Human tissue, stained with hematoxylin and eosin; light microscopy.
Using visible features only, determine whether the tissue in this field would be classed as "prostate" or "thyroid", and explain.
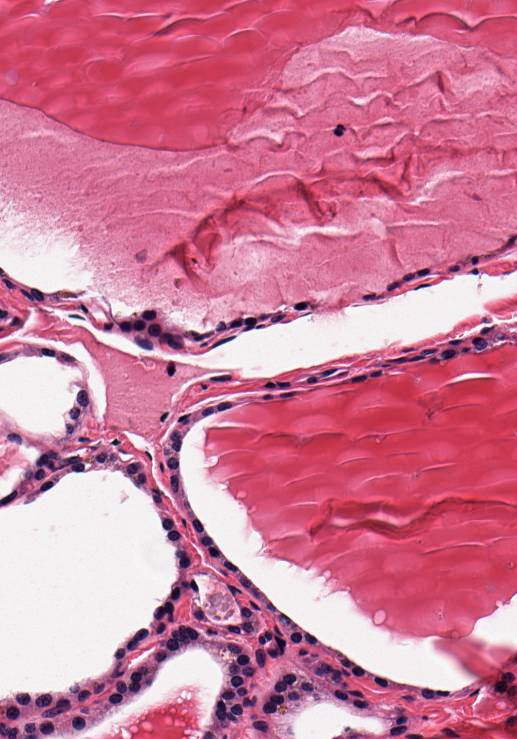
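This is thyroid. The stroma between the follicles is scant, made of thin, delicate septa.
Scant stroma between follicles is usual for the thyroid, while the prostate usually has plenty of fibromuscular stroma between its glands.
The field consists of closed follicles, large ones filling the upper half and right side and smaller ones clustered at the lower left. Each follicle is lined by a single layer of flattened to low cuboidal epithelial cells, whose small, dark, round to oval nuclei are evenly spaced and do not overlap.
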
